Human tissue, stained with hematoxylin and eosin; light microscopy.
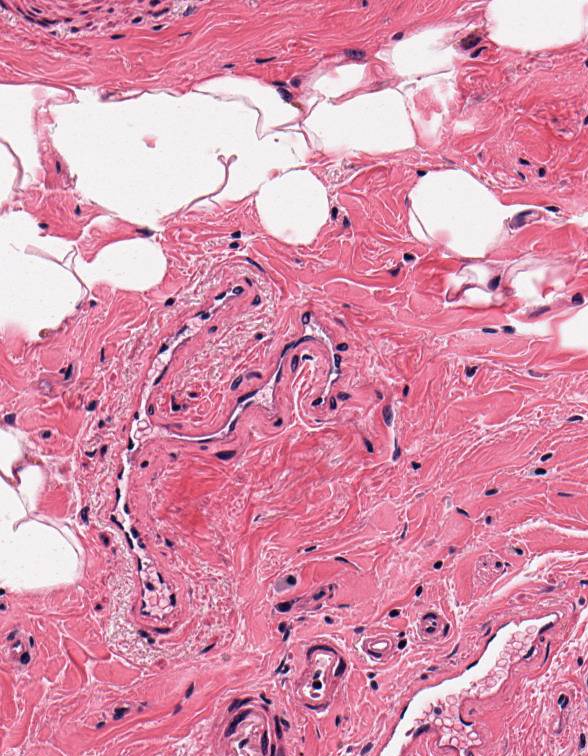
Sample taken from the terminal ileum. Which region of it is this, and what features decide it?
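What I see here is dense connective tissue. Most of the field is wavy pink collagen bundles running in varied directions, with only sparse fibroblasts between them, their nuclei dark and spindle-shaped.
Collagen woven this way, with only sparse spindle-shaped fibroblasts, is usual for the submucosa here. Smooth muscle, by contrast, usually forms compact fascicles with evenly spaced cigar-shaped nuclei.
In the upper third, adipocytes show as empty white spaces bounded by thin membranes, and a curving, slit-like, thin-walled channel lined by flattened nuclei winds through the centre-left.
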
